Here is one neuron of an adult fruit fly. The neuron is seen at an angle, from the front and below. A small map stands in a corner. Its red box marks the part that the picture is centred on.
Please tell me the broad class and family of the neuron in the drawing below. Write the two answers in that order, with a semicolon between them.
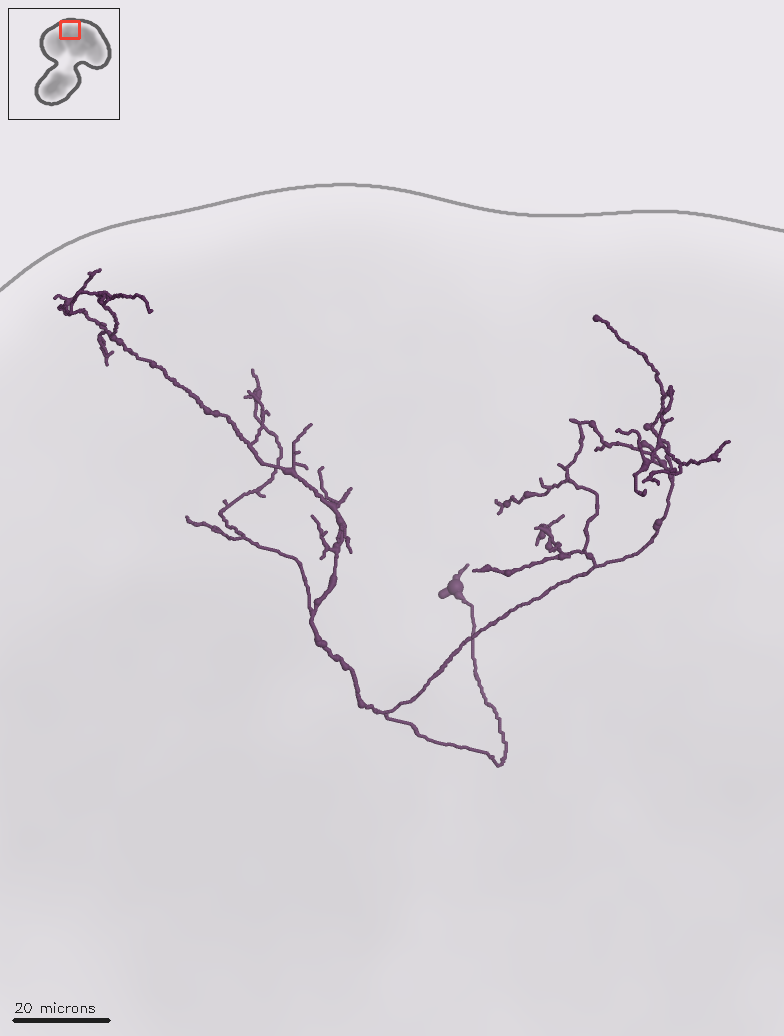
central-brain intrinsic neuron; hemilineage DM3_dorso_lateral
